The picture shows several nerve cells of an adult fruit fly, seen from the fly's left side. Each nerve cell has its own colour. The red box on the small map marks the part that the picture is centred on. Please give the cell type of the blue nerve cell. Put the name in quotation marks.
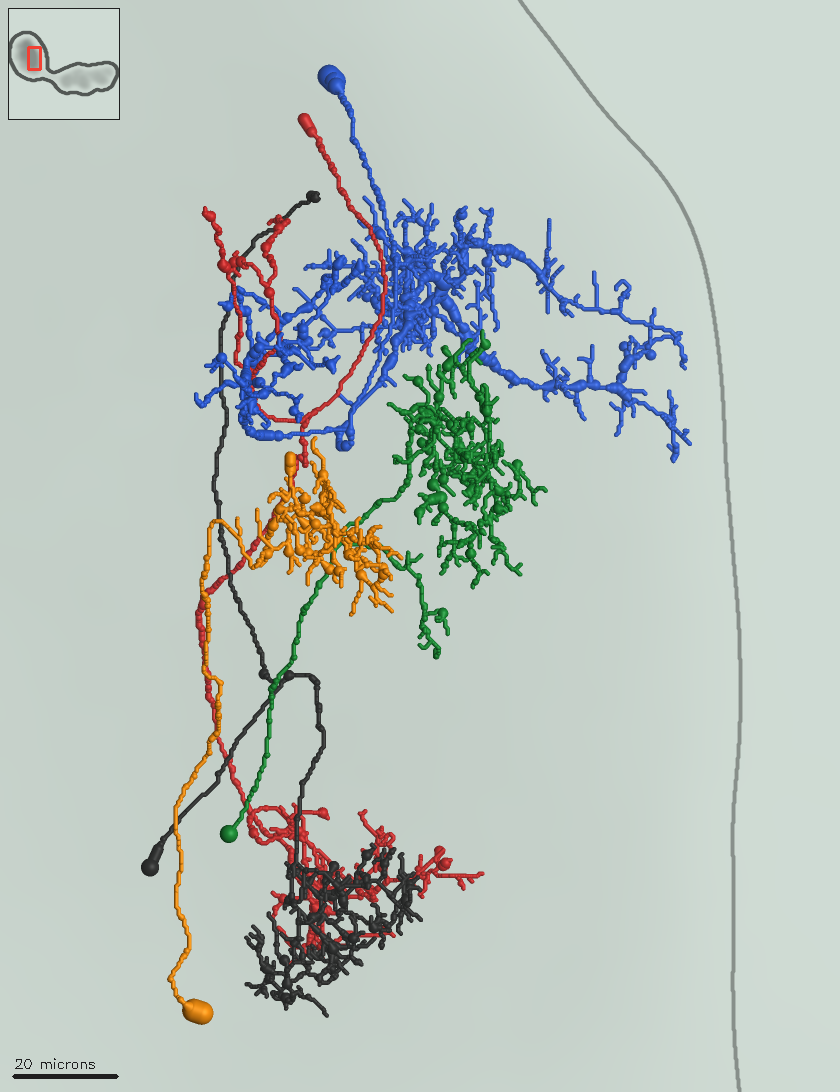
"LPLC4"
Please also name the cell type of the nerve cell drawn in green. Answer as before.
"Li23"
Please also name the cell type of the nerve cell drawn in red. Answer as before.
"LC29"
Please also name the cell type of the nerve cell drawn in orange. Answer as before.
"Li22"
